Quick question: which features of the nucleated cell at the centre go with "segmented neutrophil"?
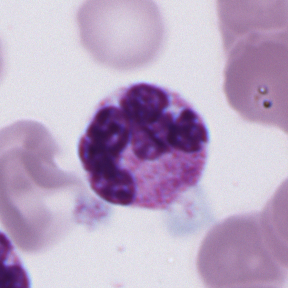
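This cell is a segmented neutrophil, and its nucleus is divided into more than two lobes lying along the upper and left parts of the cell. Its chromatin is dark purple and coarsely clumped.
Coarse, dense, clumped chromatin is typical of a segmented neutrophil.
The coarse clumping seen here agrees with that. The cytoplasm contains many fine pink-violet granules.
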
